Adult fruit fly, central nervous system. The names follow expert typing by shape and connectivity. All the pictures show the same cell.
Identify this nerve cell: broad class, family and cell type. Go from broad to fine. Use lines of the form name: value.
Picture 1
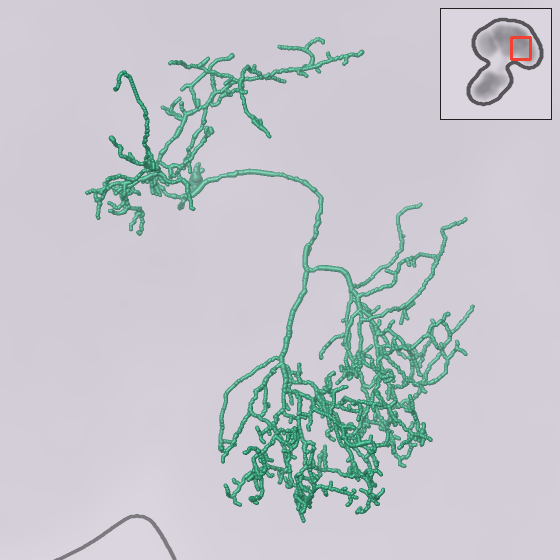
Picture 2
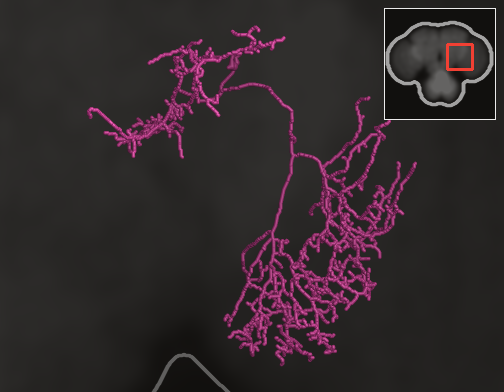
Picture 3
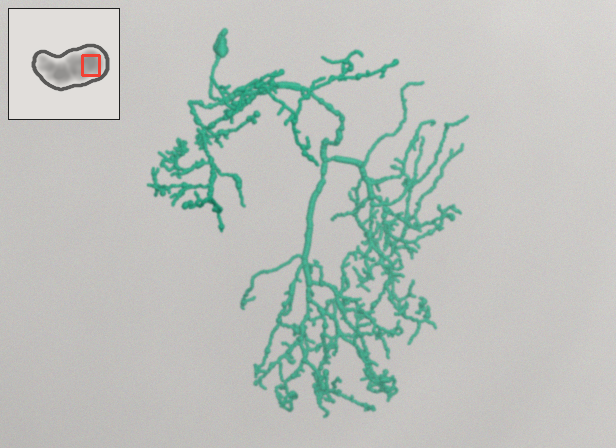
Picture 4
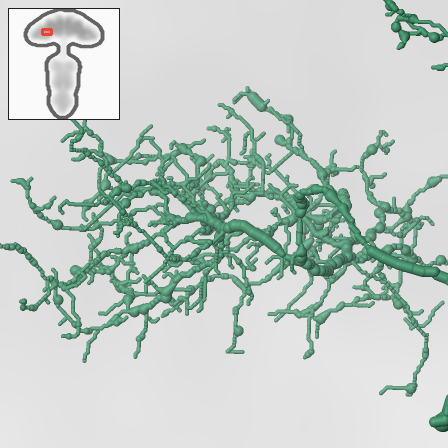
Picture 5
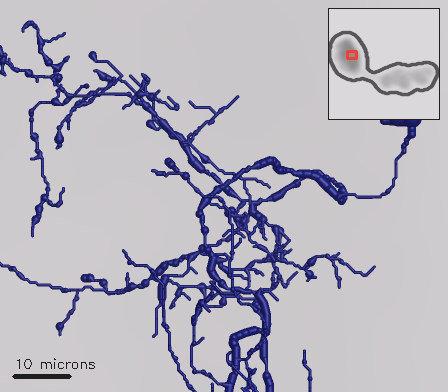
broad class: visual projection neuron
family: hemilineage VPNp&v1_ventral
cell type: LT78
